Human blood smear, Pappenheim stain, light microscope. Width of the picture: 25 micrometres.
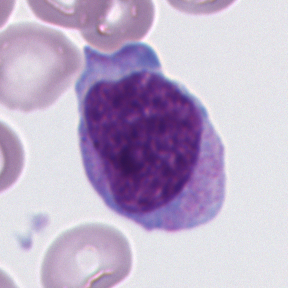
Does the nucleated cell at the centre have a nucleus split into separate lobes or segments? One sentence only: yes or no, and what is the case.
No, it is a single compact round, oval or kidney-shaped nucleus that this cell has.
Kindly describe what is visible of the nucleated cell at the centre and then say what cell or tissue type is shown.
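I notice first that the nucleus sits off-centre toward the upper left, which leaves the widest rim of cytoplasm on the lower right. It measures about 12 by 10 micrometres and fills about 60% of the cell's area. Its chromatin is dark purple and patchy, with darker clumps separated by paler spaces. Fine pinkish-purple granules are scattered through the cytoplasm on the right side, and I can see no clear vacuoles. So this is an atypical promyelocyte.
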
